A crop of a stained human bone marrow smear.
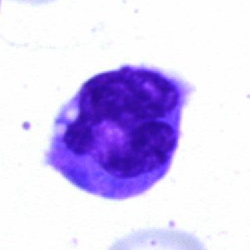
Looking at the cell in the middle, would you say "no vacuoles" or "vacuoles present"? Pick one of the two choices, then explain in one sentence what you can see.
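Vacuoles present. A few small clear vacuoles lie in the cytoplasm on the left side.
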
